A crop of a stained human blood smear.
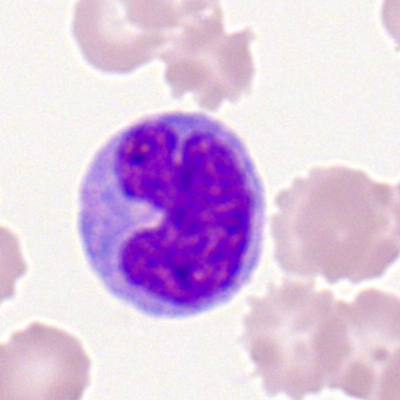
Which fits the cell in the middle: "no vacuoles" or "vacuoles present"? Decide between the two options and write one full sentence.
Vacuoles cannot be seen anywhere in its cytoplasm.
